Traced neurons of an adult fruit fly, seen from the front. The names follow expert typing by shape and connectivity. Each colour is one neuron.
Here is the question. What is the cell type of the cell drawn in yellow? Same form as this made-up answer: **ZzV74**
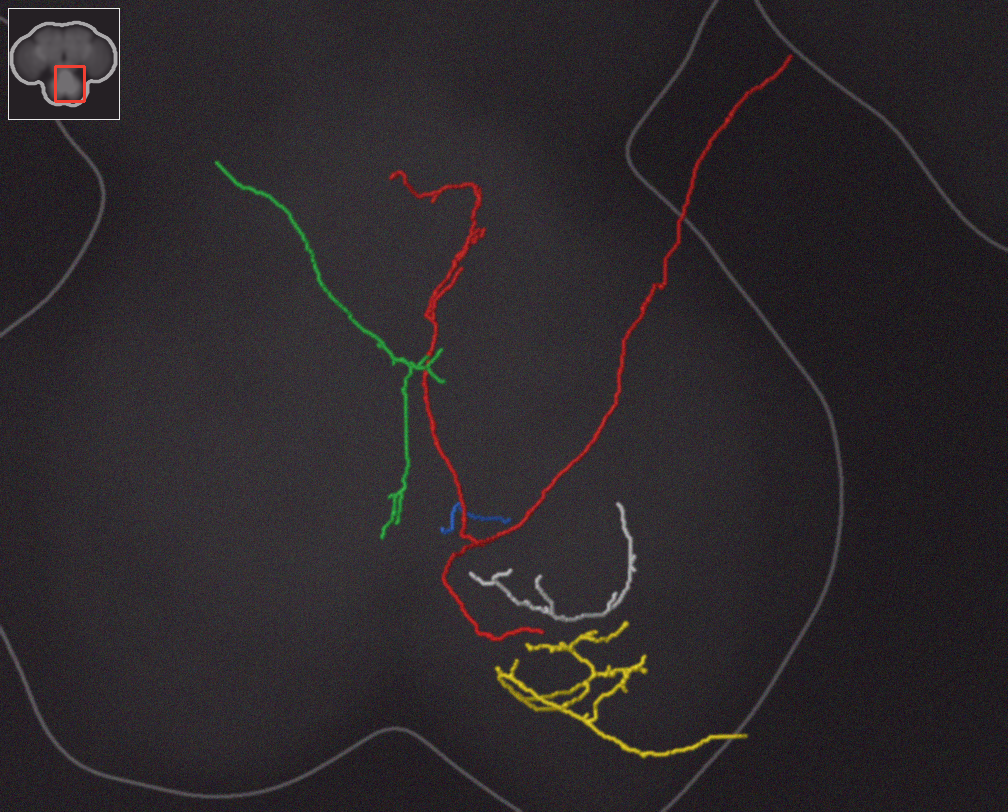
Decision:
**SNxx29**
